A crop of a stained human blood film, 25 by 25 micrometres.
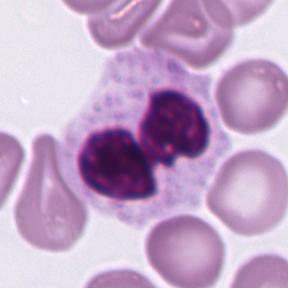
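Segmented neutrophil in a stained smear of peripheral blood, the cell in the middle. Look first at the nucleus: its left lobe sits lower than its right lobe. The chromatin is dense, dark purple and clumped. Blue-violet granules are scattered throughout the cytoplasm, yet they are sparse enough that the nuclear lobes stay clearly visible.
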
